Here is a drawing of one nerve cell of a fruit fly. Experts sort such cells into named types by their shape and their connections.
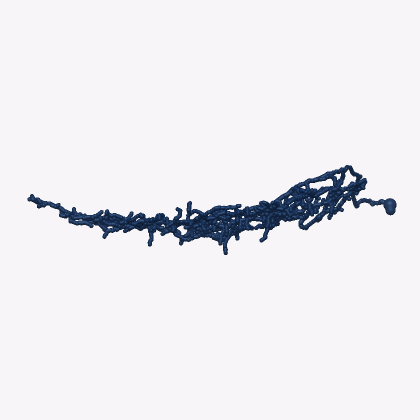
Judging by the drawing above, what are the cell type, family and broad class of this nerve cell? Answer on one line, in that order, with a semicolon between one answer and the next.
Pm7; Pm; optic-lobe intrinsic neuron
